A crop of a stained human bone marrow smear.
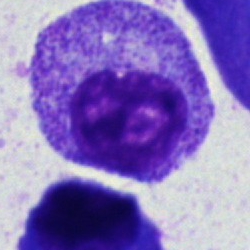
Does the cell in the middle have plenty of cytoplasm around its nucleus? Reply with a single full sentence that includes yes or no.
Yes, there is a wide area of cytoplasm around the nucleus.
